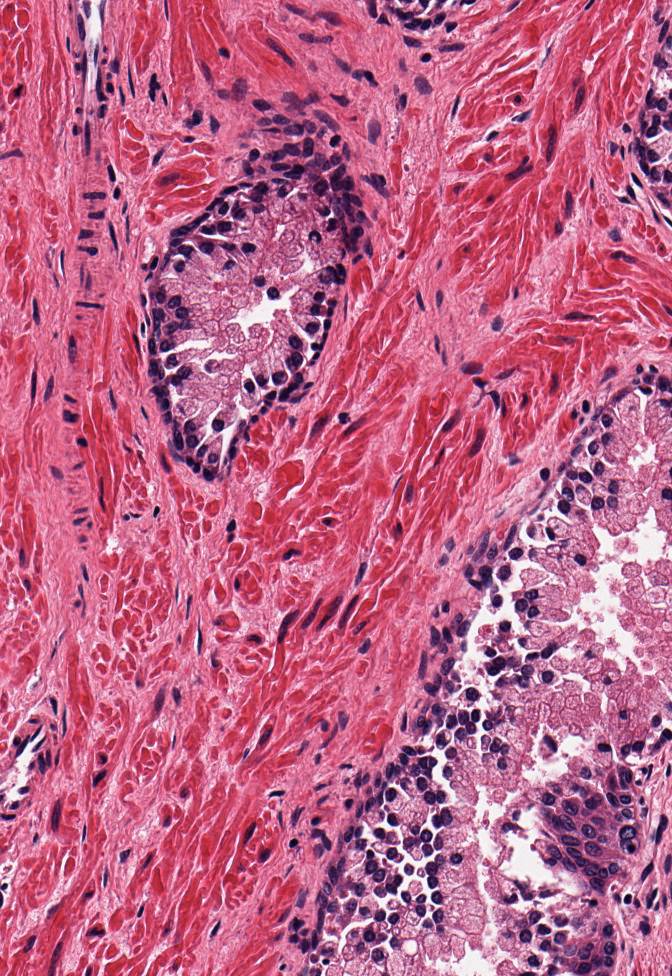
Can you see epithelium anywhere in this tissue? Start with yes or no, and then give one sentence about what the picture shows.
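Yes. The epithelial nuclei are small, round and dark, lying at the base of the cells.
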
